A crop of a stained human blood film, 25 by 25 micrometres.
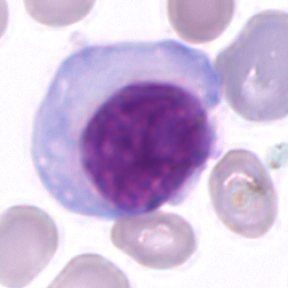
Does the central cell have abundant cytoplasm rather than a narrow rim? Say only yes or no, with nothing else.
Yes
